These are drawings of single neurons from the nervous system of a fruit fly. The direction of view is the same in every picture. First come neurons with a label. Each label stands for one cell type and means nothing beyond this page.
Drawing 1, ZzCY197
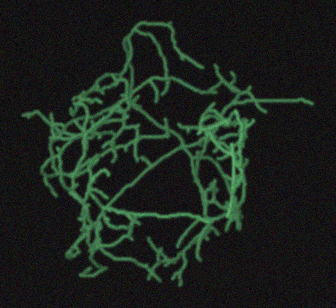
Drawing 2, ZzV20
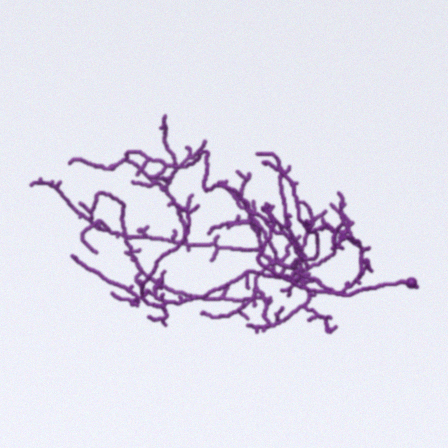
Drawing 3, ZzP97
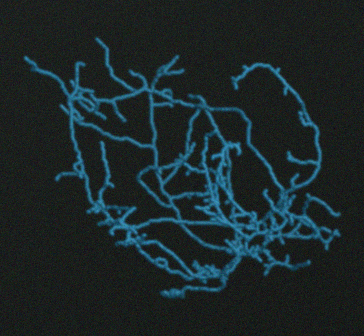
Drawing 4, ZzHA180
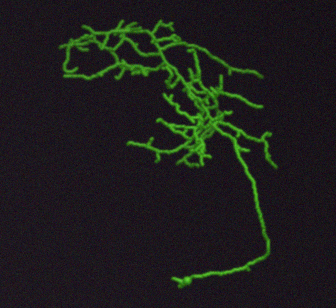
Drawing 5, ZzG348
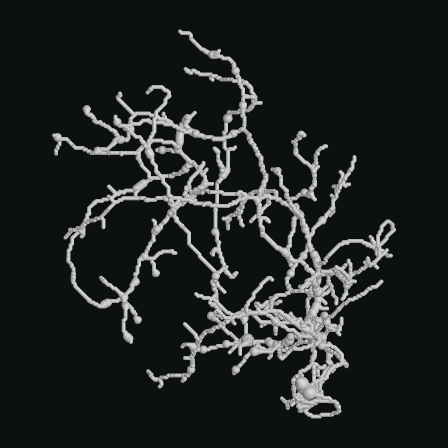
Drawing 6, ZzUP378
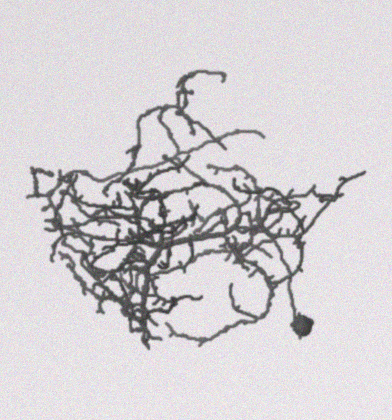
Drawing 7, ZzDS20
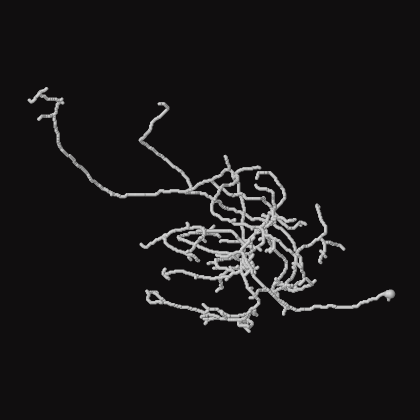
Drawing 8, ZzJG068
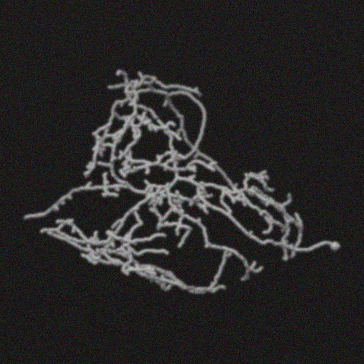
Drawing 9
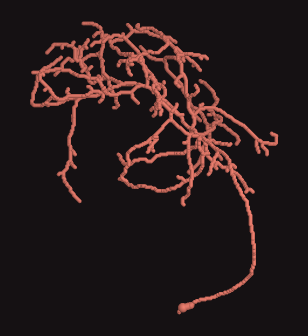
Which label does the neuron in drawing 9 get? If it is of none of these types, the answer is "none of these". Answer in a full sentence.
It belongs to ZzHA180.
